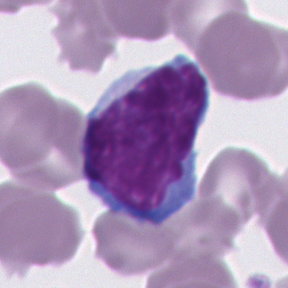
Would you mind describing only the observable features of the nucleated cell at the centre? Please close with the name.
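Notice first that the outline is angular and irregular, not round. Inside, the nucleus forms a single mass without lobes, and its sides are irregular. The cytoplasm is only a thin rim around it, and you will find no vacuoles there. What you have here is a typical lymphocyte.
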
